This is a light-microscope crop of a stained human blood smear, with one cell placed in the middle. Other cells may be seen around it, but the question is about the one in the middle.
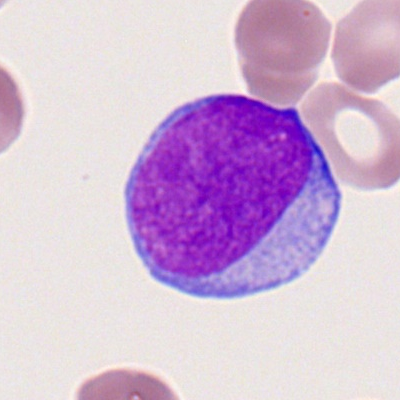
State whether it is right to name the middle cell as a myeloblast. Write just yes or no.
yes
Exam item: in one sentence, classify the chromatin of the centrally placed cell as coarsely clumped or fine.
The chromatin is fine, with no coarse clumping anywhere.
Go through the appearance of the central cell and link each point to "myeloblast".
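Myeloblast. Cytoplasm blue, deepest in colour at the cell edge; this goes with a myeloblast.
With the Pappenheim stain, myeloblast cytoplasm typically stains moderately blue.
Also seen: nucleus toward the upper left, cytoplasm gathered on the lower right as a crescent along one side of the nucleus. Chromatin finely stippled, not coarsely clumped.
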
